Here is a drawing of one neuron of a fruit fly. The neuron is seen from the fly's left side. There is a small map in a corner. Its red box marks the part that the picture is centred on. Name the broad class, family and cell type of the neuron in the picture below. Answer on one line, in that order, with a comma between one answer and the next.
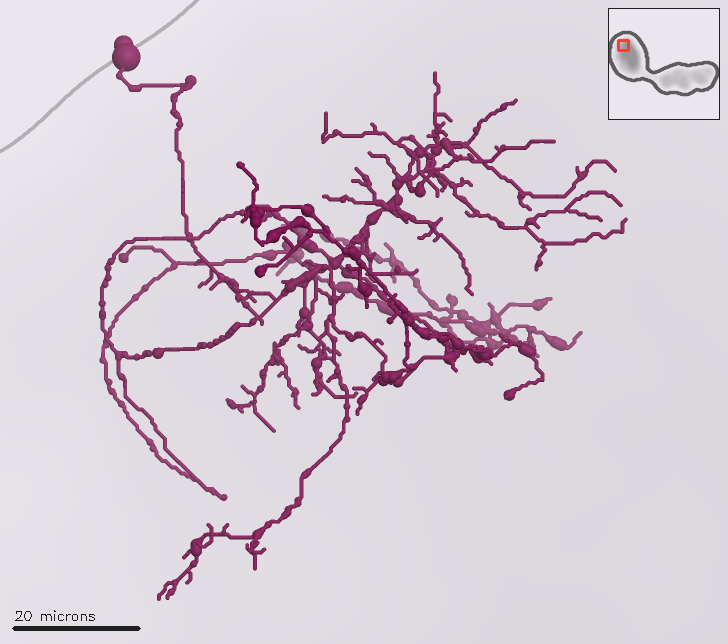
central-brain intrinsic neuron, hemilineage SMPad3, CB1871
